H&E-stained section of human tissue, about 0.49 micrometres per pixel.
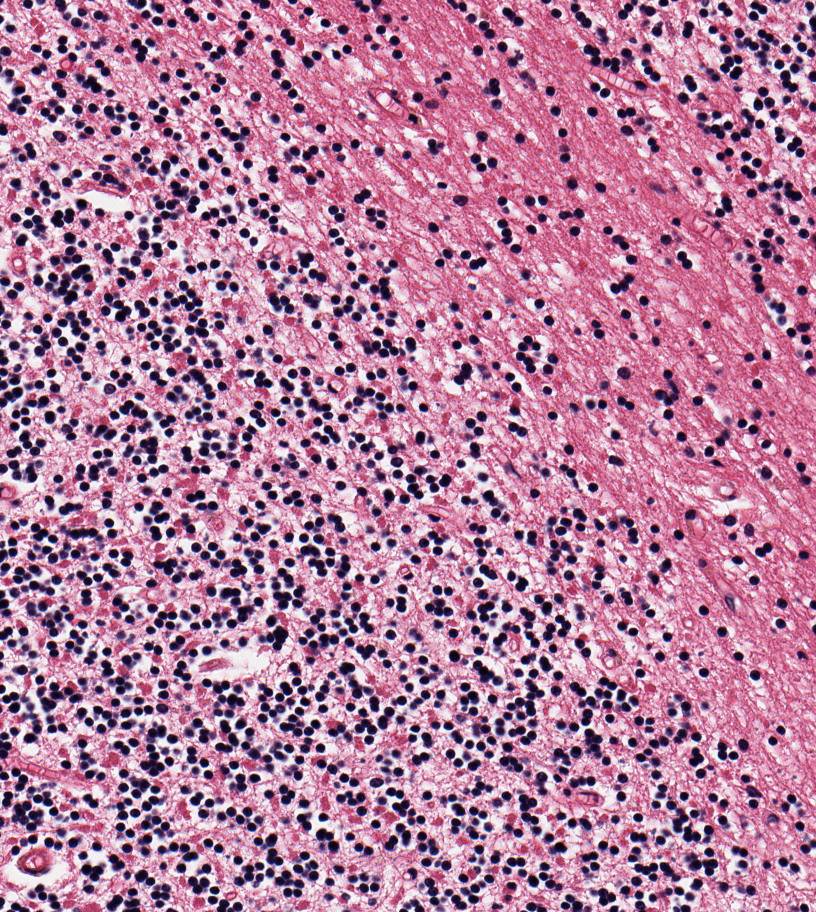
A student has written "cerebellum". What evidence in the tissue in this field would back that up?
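The closely packed cells in the lower left match the granular layer of the cerebellum: their nuclei are small, round and very dark, with scant visible cytoplasm.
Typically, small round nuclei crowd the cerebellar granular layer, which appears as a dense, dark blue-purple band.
Small irregular eosinophilic patches lie scattered among those dark nuclei. The upper right zone differs from that layer: pink fibrillary tissue runs in streaks roughly parallel to the diagonal border, and its small, round, dark nuclei are sparsely scattered, some lying in short rows.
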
